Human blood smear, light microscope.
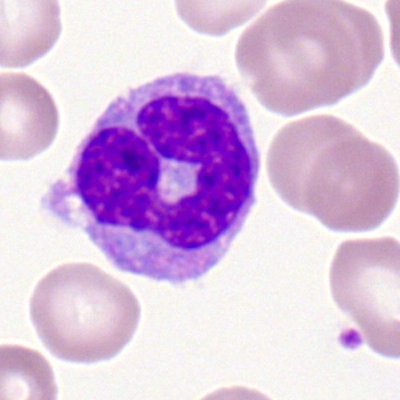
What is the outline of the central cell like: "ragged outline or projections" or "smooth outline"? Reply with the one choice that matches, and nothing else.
Ragged outline or projections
